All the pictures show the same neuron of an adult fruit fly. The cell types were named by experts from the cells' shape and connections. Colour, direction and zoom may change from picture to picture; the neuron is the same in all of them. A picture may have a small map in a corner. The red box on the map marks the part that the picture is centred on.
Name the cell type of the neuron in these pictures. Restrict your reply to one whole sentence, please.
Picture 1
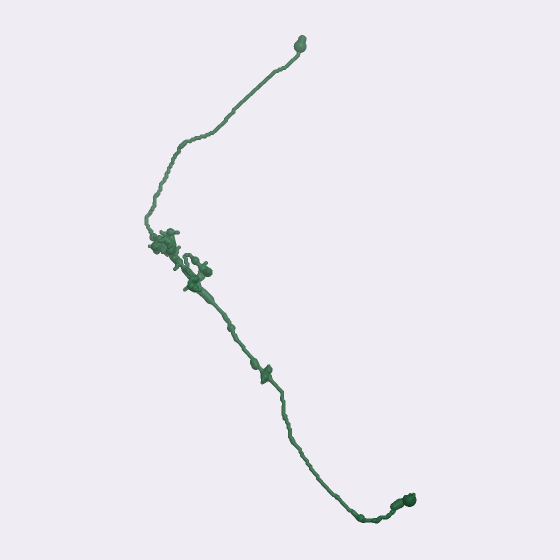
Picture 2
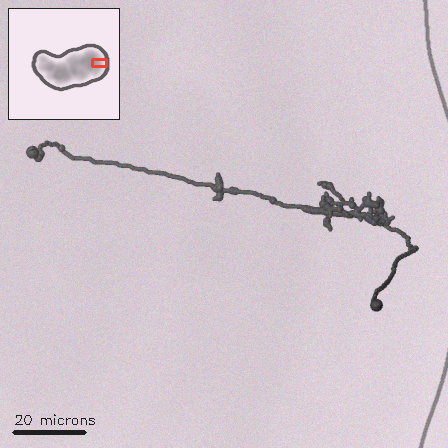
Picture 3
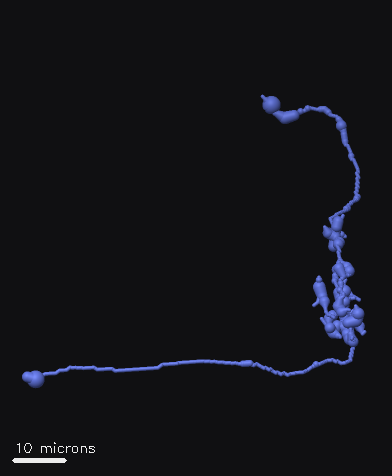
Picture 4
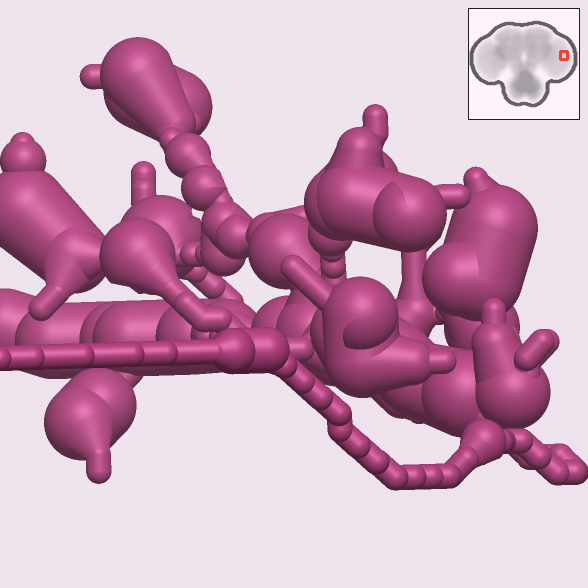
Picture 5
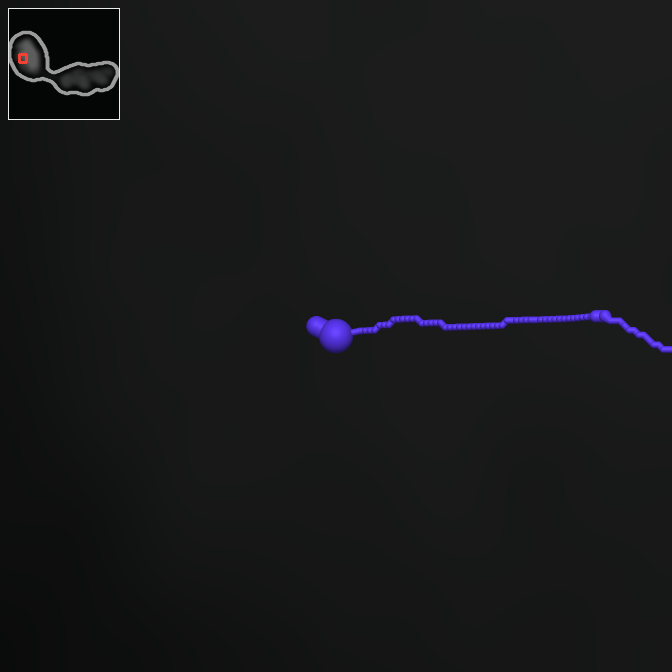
This neuron is an instance of the cell type Tm2.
